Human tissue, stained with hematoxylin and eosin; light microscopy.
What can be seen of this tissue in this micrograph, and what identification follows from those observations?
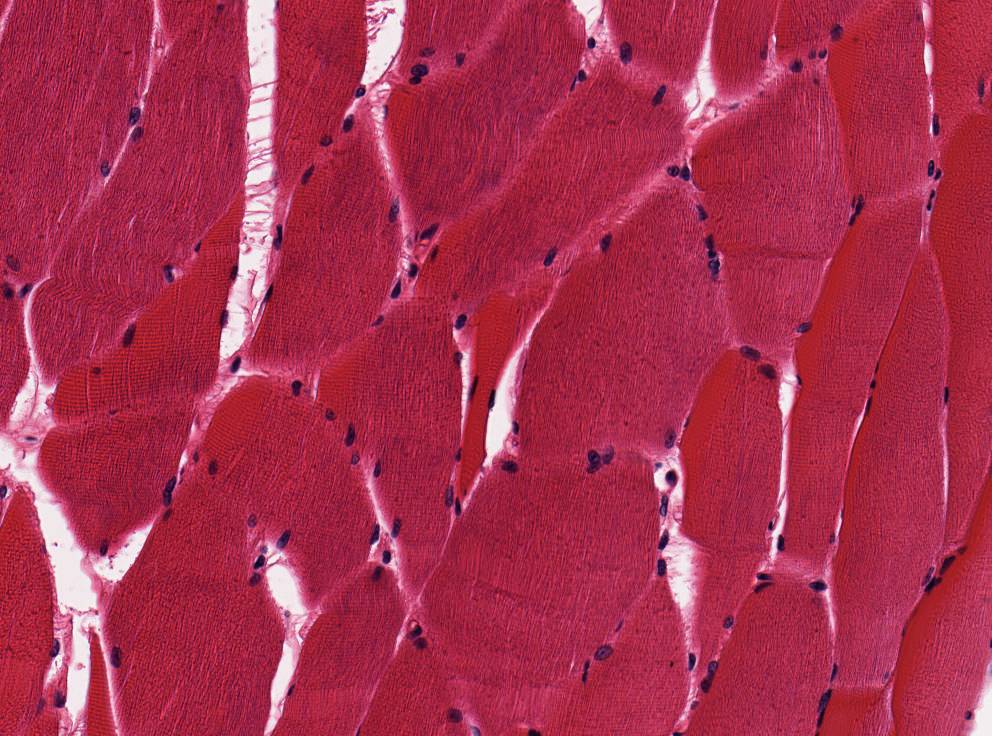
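You'll notice the nuclei sit at the fibre edges, not in the centres. They're small, dark purple, oval to elongated, and each fibre has several spaced along its edges. The cytoplasm is deep red and evenly stained. This is skeletal muscle.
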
